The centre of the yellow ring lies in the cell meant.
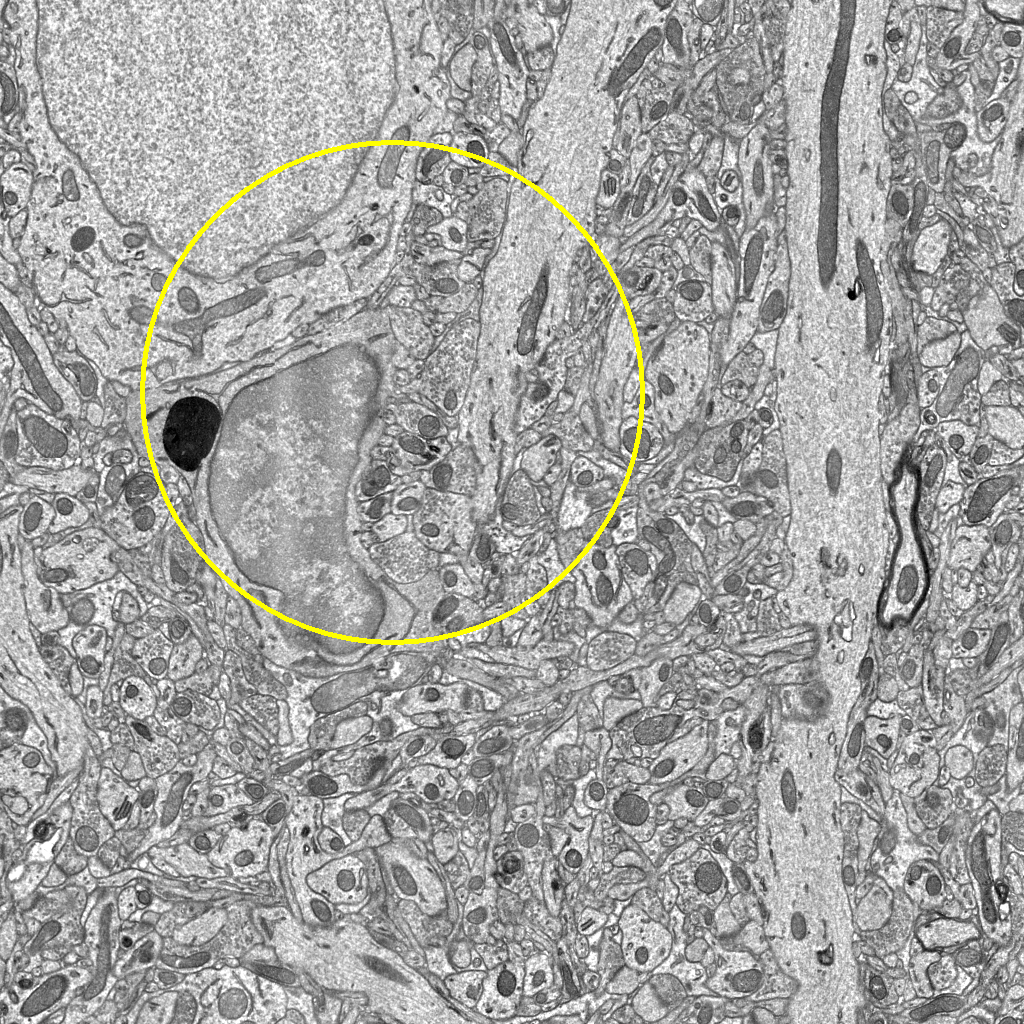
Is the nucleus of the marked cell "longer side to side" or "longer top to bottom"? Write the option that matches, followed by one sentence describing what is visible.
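Longer top to bottom. The nucleus is elongated, with its long axis running roughly top to bottom.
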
